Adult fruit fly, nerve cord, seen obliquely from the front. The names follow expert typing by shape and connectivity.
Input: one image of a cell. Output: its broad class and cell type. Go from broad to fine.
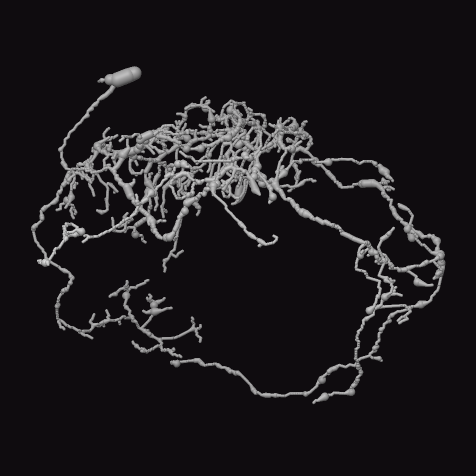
nerve-cord intrinsic neuron; INXXX350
